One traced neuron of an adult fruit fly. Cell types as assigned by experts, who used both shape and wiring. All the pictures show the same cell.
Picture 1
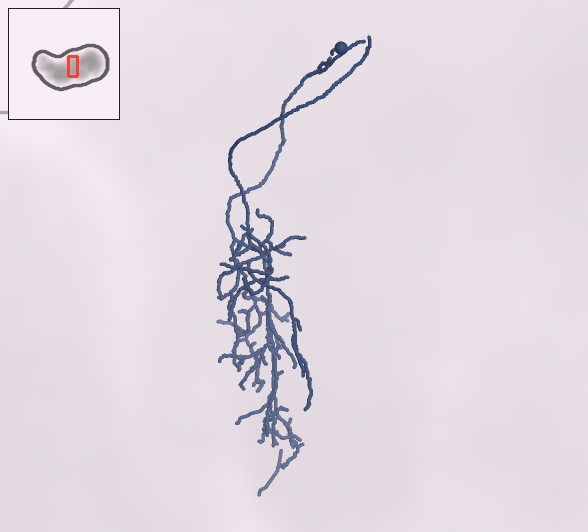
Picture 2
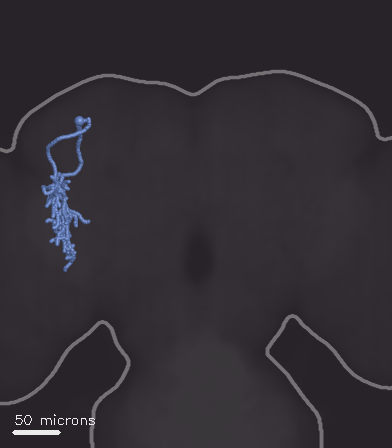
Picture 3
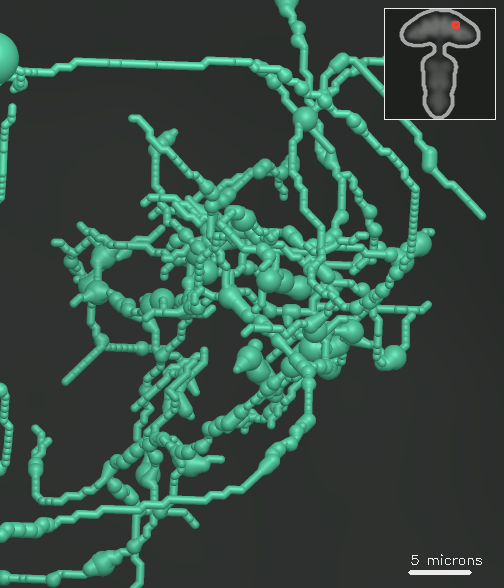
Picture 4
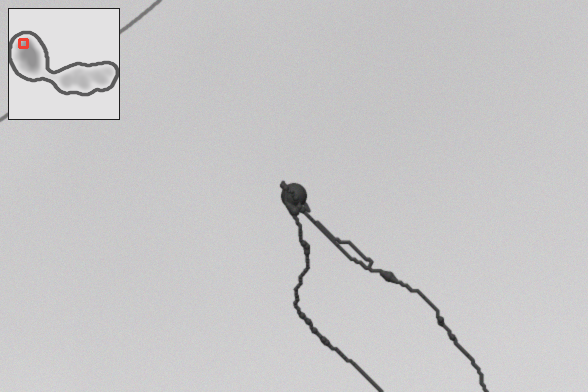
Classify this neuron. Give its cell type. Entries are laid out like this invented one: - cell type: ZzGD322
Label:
- cell type: AVLP055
